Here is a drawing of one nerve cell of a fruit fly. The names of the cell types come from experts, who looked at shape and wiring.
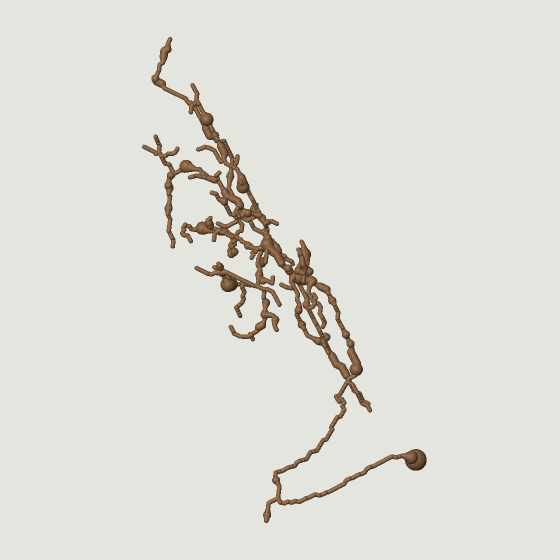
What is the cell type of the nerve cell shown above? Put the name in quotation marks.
"Cm6"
